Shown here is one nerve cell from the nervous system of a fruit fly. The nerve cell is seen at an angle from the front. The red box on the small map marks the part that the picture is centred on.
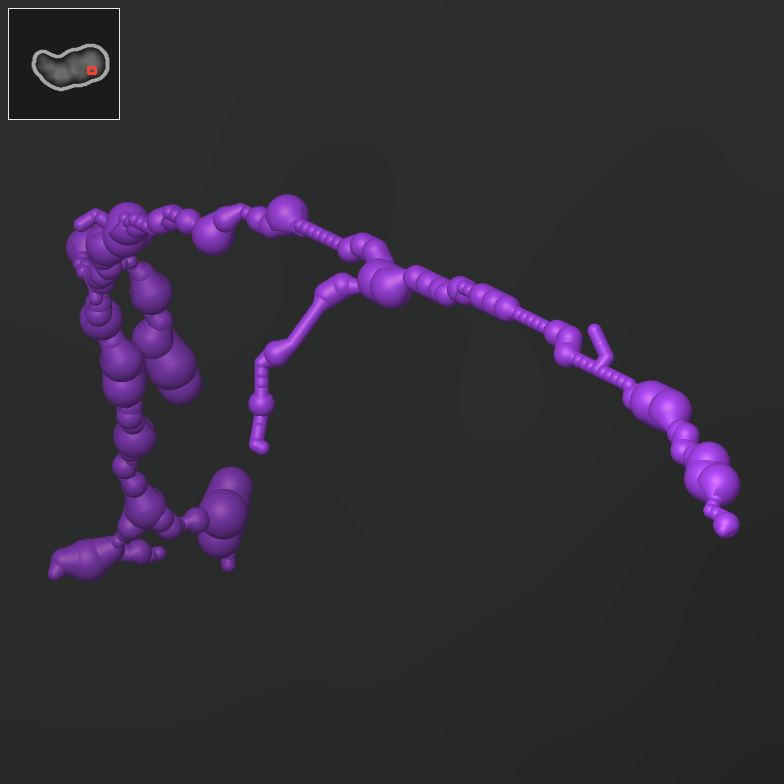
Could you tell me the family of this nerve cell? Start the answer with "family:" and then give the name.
family: class mechanosensory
